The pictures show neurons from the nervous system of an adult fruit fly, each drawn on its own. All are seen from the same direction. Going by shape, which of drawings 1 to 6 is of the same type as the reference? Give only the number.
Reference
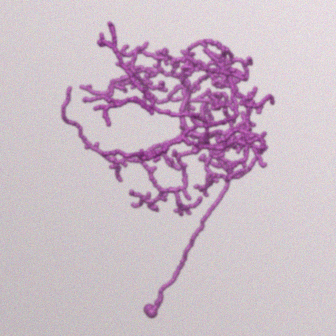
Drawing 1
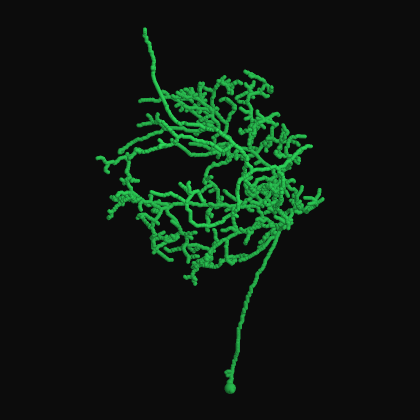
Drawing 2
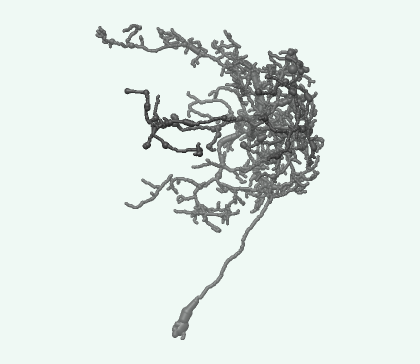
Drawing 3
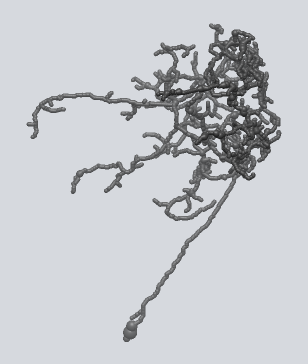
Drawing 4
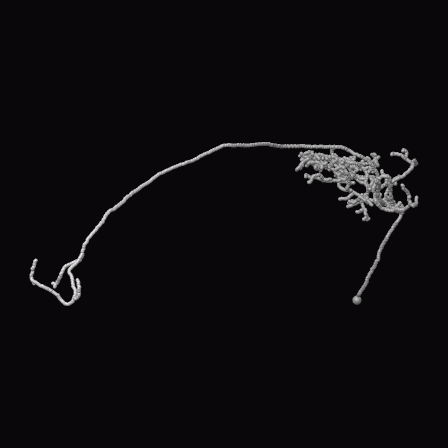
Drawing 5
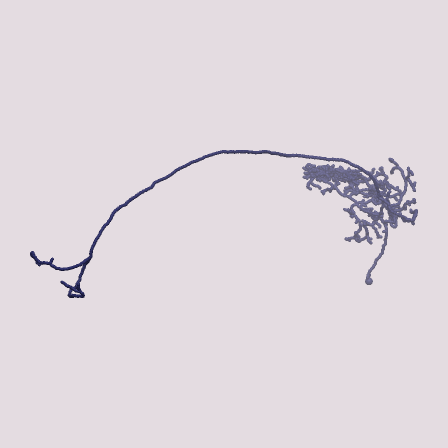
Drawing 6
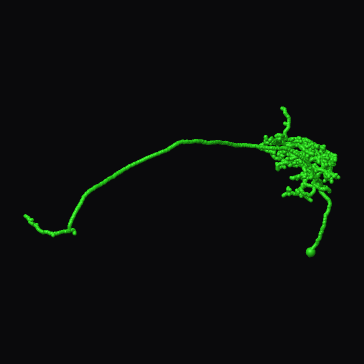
1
